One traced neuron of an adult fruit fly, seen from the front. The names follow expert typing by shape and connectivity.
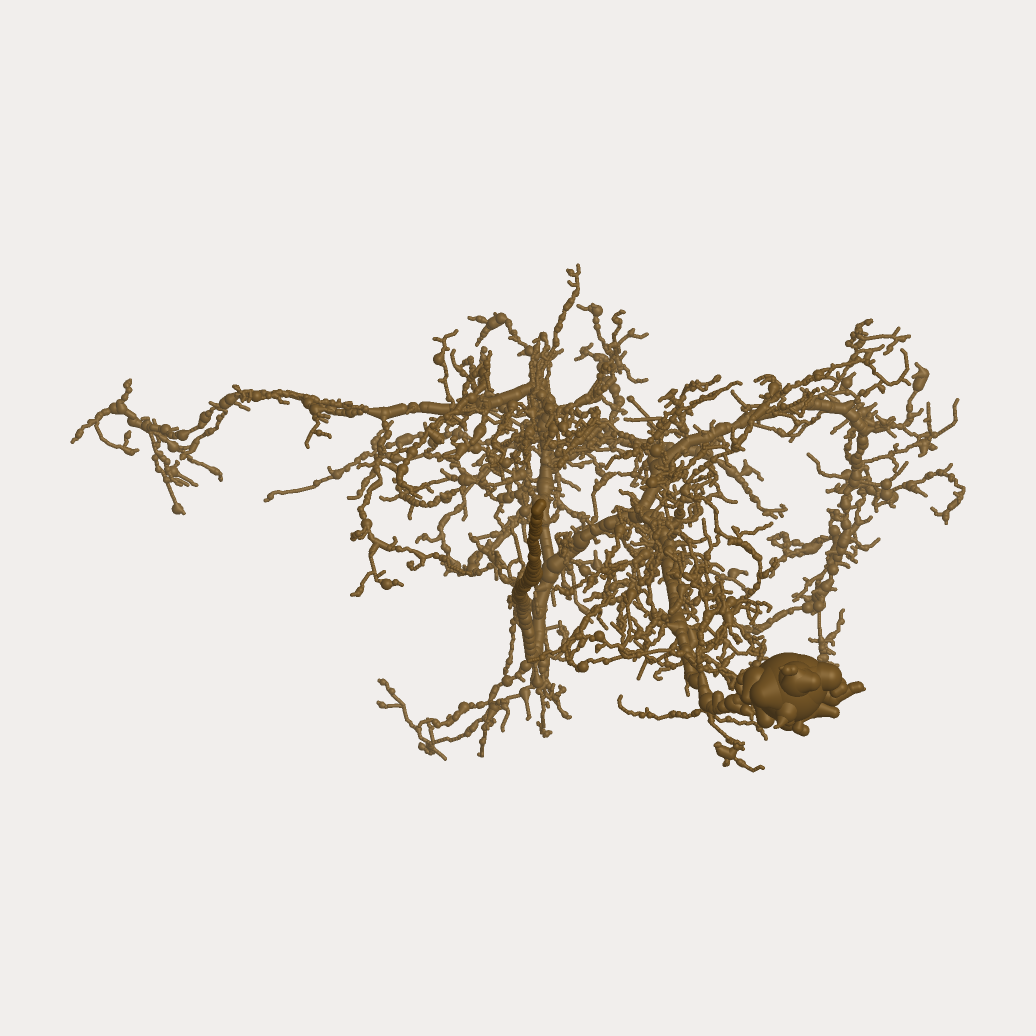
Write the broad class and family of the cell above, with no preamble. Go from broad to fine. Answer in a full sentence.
An ascending neuron of hemilineage 07B.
